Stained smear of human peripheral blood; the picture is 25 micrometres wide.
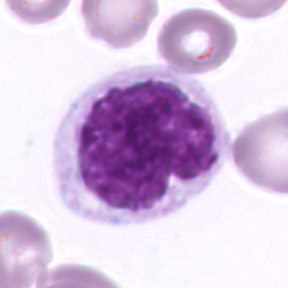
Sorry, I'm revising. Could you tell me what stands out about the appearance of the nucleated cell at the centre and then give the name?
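Have a look at the chromatin: dark purple and coarsely clumped. The rim of cytoplasm is wider on the left of the nucleus than on the right, and it holds no coarse or prominent granules and no vacuoles. What you're looking at is a metamyelocyte.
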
